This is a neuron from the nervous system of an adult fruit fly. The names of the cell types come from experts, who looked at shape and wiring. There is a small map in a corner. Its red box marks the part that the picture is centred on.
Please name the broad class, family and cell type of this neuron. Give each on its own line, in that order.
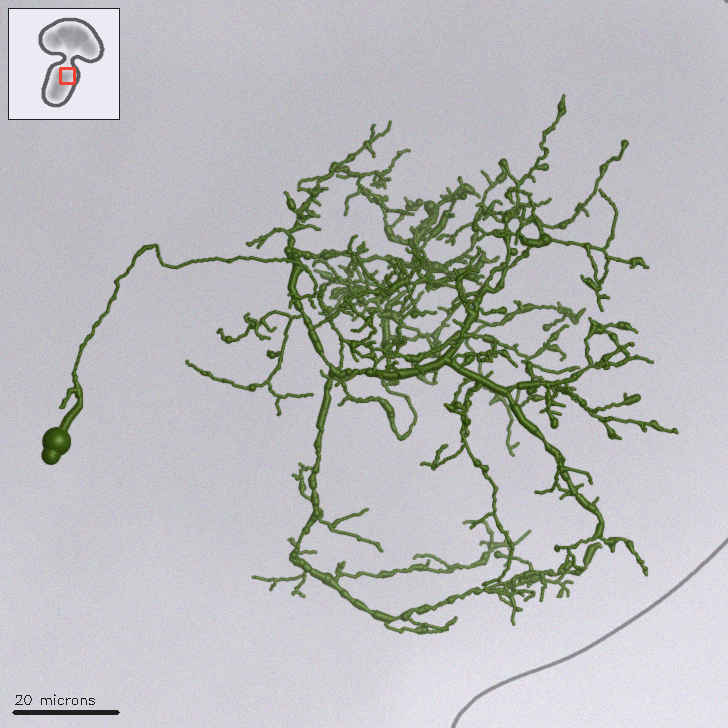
nerve-cord intrinsic neuron
hemilineage 14A
IN14A010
